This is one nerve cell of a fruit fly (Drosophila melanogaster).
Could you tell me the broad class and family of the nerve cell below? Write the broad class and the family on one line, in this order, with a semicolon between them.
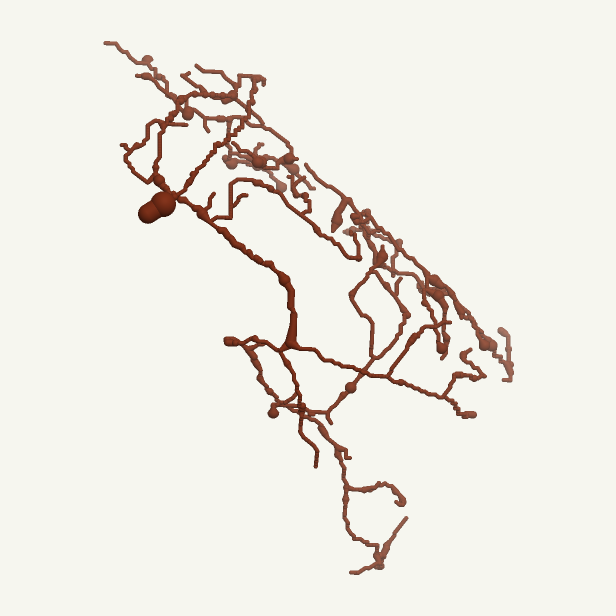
optic-lobe intrinsic neuron; Li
